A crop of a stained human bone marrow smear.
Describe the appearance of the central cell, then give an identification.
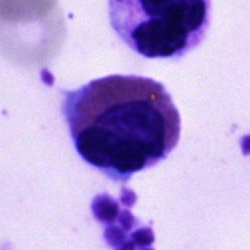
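Let me start with the outline: roughly round, with a smooth edge. The chromatin looks dark and coarsely clumped. Toward the upper right, I can pick out a single small orange-red dot in the cytoplasm. On the left edge, a small pale bluish tag of cytoplasm sticks out. So this is an eosinophil.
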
